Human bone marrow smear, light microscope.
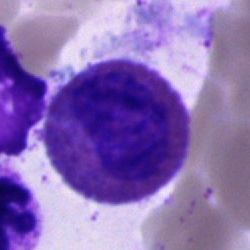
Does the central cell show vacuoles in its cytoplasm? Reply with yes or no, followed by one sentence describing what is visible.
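No. No clear vacuoles are seen in the cytoplasm.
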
